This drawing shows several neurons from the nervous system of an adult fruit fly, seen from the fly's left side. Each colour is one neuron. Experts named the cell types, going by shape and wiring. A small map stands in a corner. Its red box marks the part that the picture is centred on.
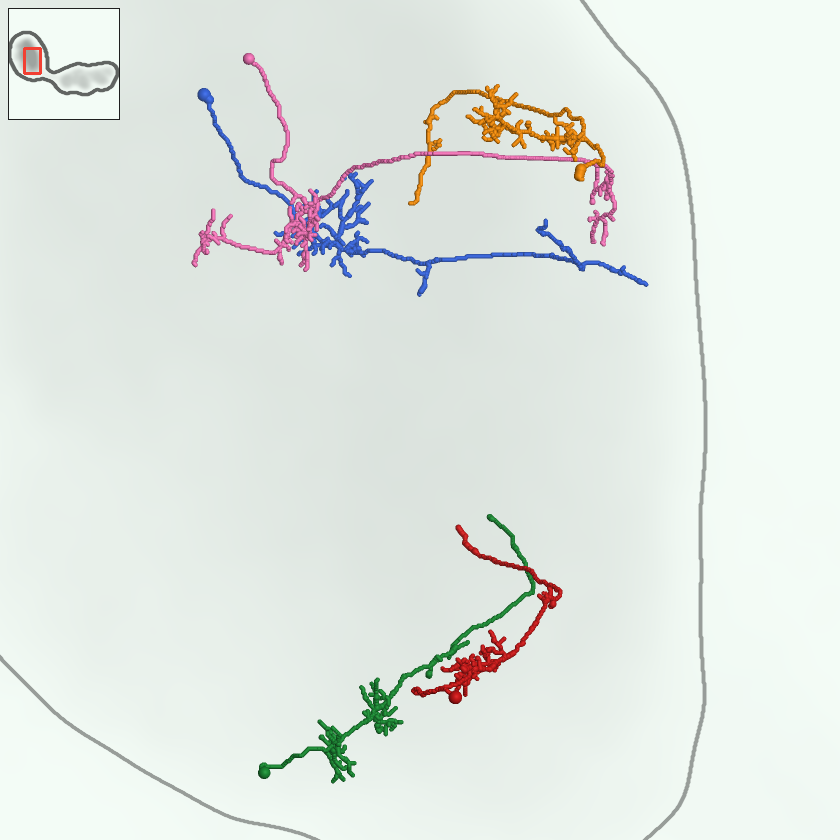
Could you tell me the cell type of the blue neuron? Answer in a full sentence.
The cell type is TmY3.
